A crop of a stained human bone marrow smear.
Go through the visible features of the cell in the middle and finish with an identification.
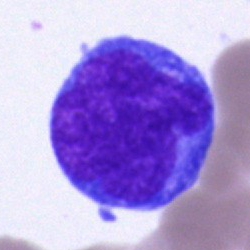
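First, the cytoplasm forms a thin, deep blue rim around the nucleus. Second, that rim is widest and palest at the lower right. Third, no granules are visible in it. Fourth, small blue blebs project from the surface at the top left and at the bottom. Result: a blast.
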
